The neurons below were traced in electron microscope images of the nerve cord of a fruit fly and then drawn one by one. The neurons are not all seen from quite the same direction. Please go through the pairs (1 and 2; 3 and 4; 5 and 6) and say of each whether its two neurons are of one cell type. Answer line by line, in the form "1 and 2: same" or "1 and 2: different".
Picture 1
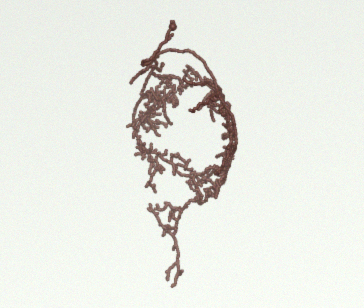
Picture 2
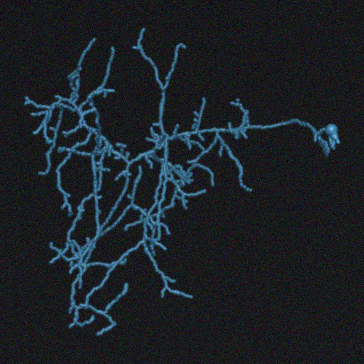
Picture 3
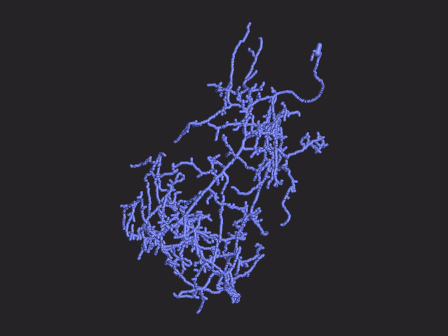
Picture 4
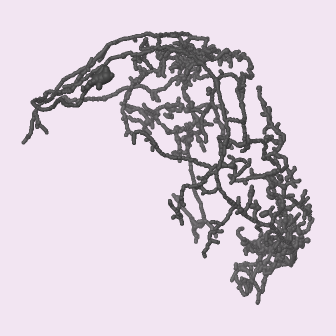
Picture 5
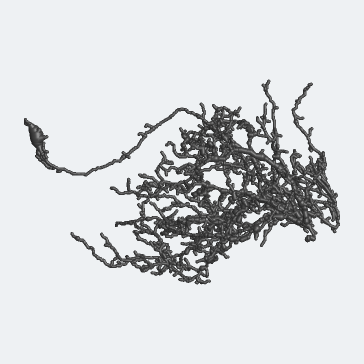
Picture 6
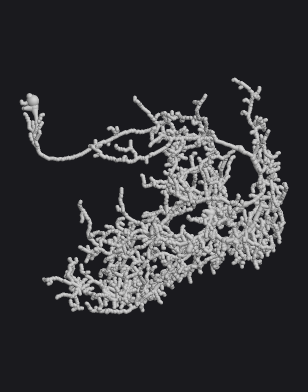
1 and 2: different
3 and 4: different
5 and 6: same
